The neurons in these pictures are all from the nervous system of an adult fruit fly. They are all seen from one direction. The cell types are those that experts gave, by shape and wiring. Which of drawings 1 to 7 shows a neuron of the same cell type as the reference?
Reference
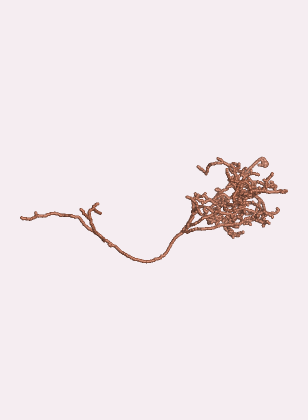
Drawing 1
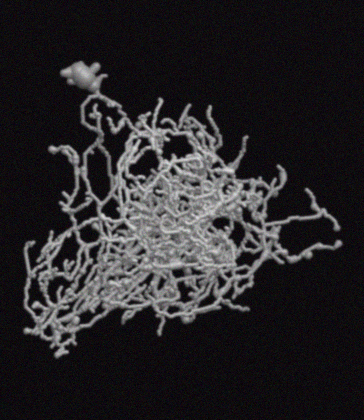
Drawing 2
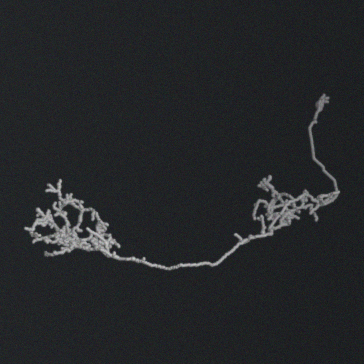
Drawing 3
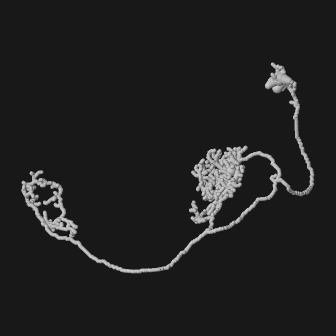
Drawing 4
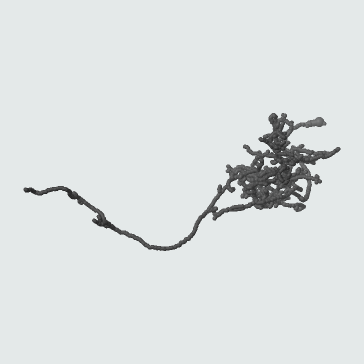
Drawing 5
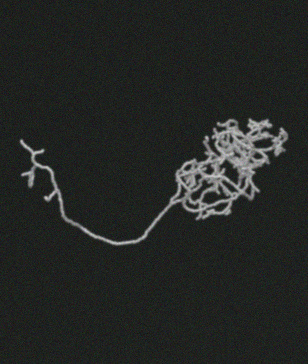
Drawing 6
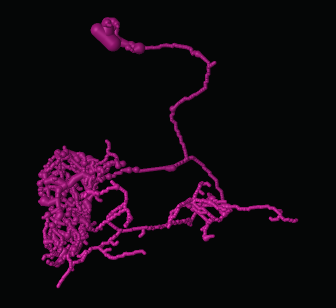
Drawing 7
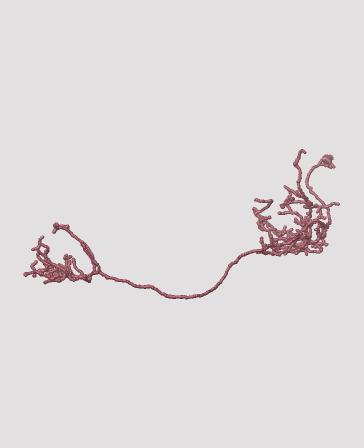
4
